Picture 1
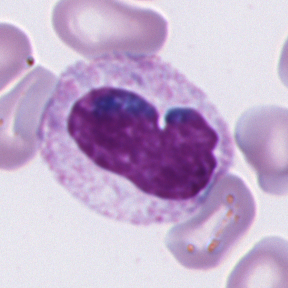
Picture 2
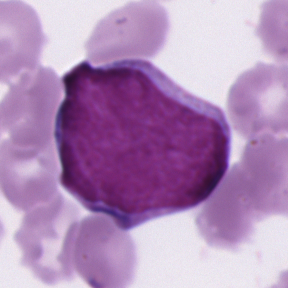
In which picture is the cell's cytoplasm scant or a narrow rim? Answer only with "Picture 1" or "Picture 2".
Picture 2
